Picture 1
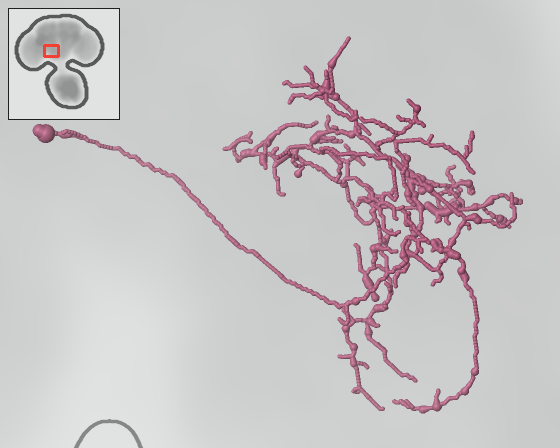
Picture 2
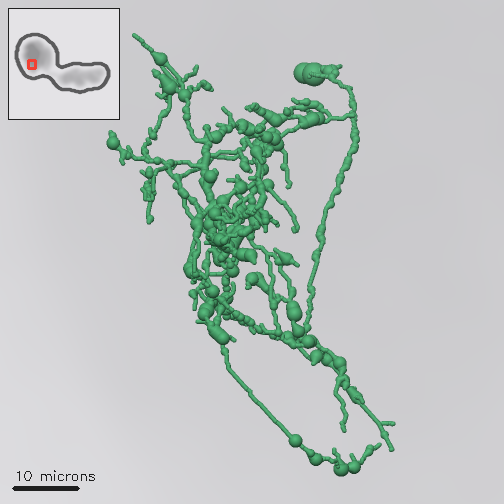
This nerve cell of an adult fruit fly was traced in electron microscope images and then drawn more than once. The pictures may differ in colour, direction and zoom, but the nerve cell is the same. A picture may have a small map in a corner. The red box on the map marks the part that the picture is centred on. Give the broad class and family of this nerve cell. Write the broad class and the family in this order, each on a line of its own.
central-brain intrinsic neuron
hemilineage MD_SA1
